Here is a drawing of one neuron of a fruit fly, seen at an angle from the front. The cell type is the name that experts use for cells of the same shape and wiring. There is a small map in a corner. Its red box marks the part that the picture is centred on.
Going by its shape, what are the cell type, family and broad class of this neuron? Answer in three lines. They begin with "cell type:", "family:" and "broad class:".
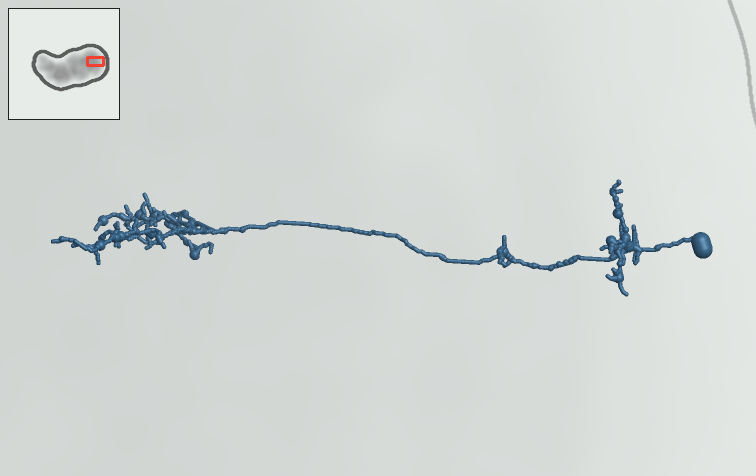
cell type: TmY4
family: TmY
broad class: optic-lobe intrinsic neuron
